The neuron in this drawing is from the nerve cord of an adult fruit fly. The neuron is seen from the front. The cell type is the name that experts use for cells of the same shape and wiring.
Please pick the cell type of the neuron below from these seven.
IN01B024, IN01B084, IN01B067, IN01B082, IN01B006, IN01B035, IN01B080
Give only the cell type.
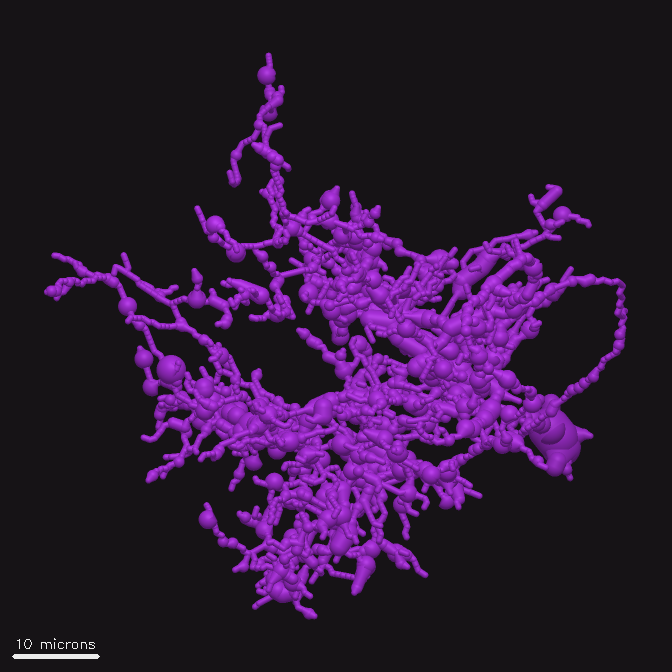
IN01B006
